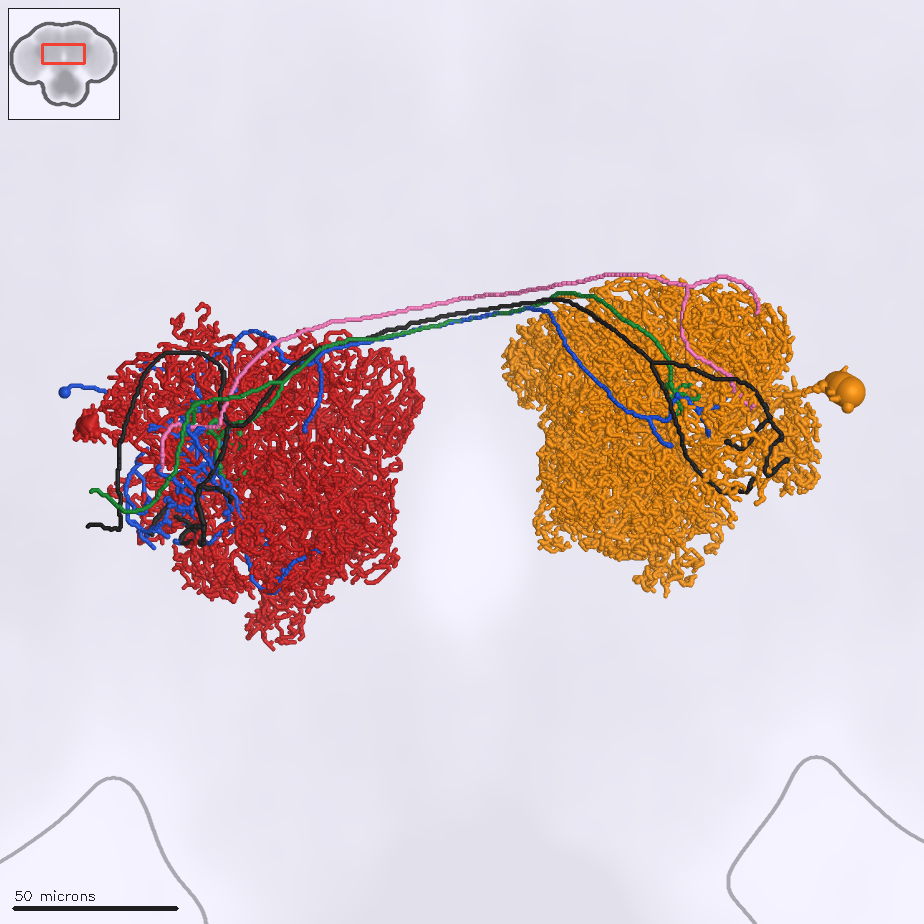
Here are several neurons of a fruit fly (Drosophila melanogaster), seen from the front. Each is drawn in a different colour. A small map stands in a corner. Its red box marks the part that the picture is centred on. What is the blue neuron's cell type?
lLN9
